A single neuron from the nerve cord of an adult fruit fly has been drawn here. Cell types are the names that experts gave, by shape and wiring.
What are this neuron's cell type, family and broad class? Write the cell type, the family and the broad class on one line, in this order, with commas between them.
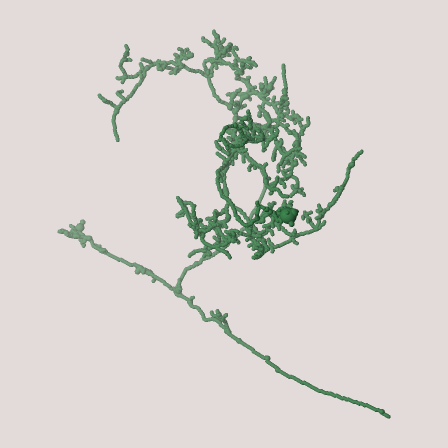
AN14B012, hemilineage 14B, ascending neuron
